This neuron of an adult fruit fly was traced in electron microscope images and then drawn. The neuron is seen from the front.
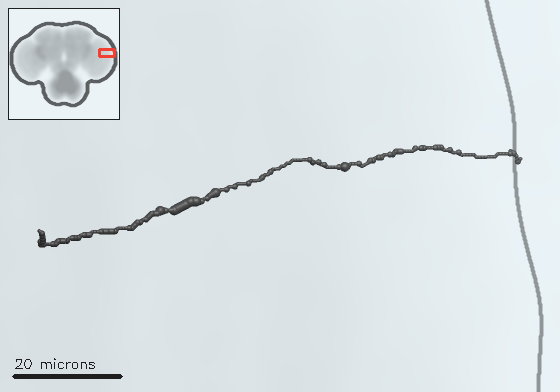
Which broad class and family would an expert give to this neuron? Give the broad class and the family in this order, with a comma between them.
photoreceptor or other optic-lobe sensory neuron, class visual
